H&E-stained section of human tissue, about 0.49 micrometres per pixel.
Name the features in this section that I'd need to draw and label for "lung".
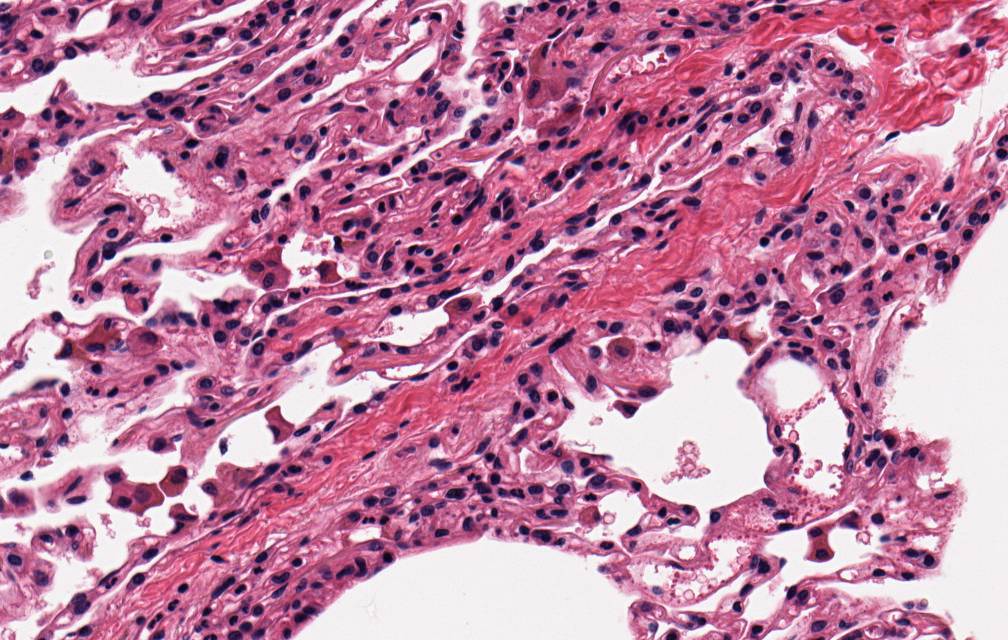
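This section is lung.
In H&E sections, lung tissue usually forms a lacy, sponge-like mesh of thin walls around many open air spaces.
Spaces are present here, though their walls are thickened rather than thin. Many small cells with dark round nuclei and scant cytoplasm are scattered through those walls.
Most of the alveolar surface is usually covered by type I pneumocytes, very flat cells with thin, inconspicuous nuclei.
Some spaces, by contrast, are lined by plump, rounded cells bulging into the lumen, not by flat cells alone. Large cells with abundant cytoplasm containing golden-brown pigment lie within the spaces, mostly on the left side of the field. A band of dense pink collagen runs diagonally from the lower left towards the upper right.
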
